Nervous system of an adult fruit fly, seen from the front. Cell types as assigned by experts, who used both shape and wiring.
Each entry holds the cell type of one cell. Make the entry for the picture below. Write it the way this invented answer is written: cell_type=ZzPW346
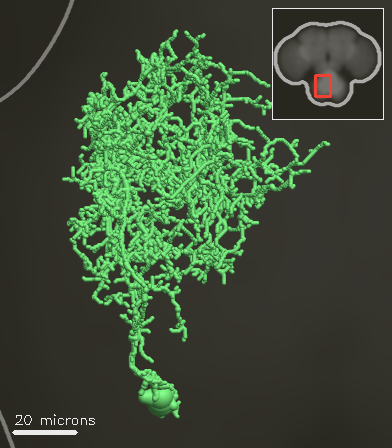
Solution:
cell_type=MNhl62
